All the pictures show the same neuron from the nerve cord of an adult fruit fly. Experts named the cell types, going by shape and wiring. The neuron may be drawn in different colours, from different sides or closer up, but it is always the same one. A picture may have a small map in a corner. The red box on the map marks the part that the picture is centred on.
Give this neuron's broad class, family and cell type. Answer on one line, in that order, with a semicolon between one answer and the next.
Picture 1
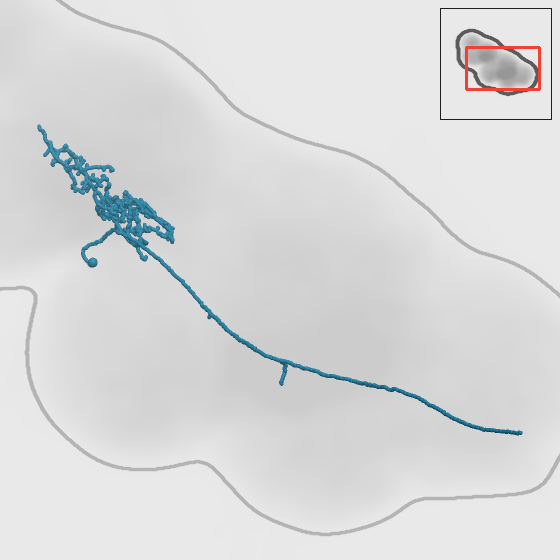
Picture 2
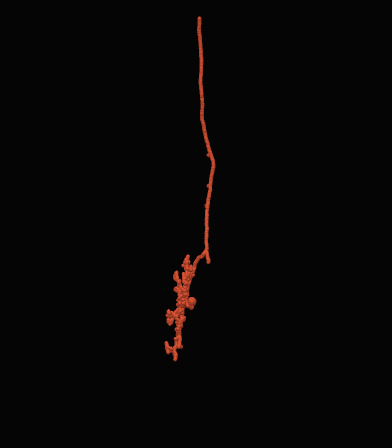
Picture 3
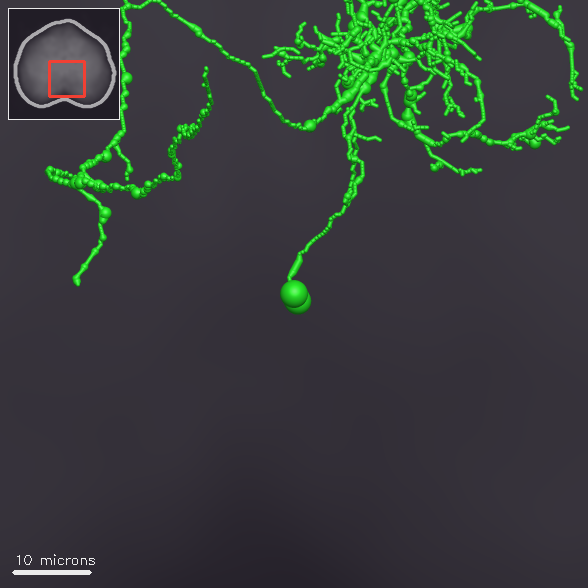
ascending neuron; hemilineage 10B; AN10B039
